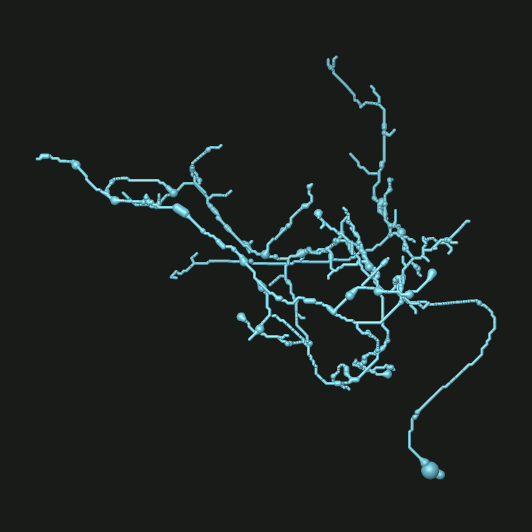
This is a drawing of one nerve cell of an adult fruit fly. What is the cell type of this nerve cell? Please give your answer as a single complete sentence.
What this nerve cell is, by cell type, is INXXX454.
